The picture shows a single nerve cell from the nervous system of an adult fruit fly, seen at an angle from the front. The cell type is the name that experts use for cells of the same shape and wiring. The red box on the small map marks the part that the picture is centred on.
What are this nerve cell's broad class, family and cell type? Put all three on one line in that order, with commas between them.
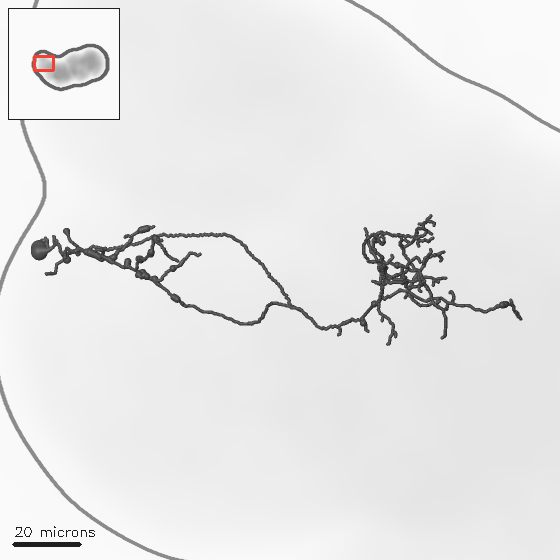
nerve-cord intrinsic neuron, hemilineage 21A, IN21A093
